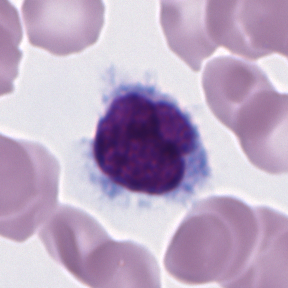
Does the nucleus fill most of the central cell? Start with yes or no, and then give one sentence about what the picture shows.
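Yes. The nucleus fills most of the cell.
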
